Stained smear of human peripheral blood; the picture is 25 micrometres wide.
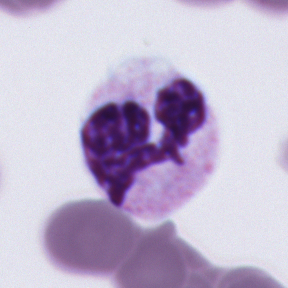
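Segmented neutrophil, roughly 13 micrometres across, in the middle of this blood smear. The nucleus, I notice, is divided into lobes joined by narrow strands of chromatin, and that chromatin looks dark purple and coarsely clumped. Around it the cytoplasm is pale pink, and fine pinkish-violet granules seem scattered through it.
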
